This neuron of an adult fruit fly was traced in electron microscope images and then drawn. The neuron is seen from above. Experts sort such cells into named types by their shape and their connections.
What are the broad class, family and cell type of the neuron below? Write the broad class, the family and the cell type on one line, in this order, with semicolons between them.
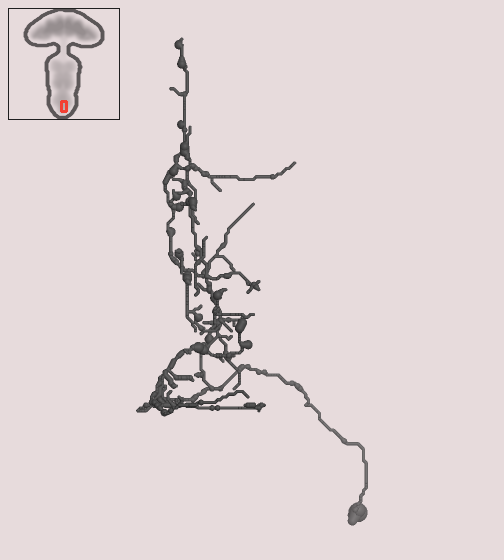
nerve-cord intrinsic neuron; hemilineage 02A; IN02A054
